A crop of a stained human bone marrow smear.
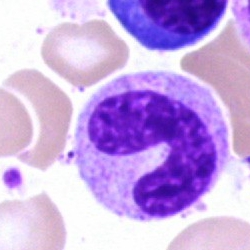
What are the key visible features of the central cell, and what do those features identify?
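Notice the round outline of this one. The nucleus is bent into a deep horseshoe, and the chromatin is clumped into darker patches with paler areas in between. There are no nucleoli to be seen. It's a band neutrophil.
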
